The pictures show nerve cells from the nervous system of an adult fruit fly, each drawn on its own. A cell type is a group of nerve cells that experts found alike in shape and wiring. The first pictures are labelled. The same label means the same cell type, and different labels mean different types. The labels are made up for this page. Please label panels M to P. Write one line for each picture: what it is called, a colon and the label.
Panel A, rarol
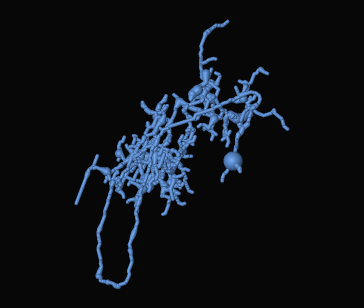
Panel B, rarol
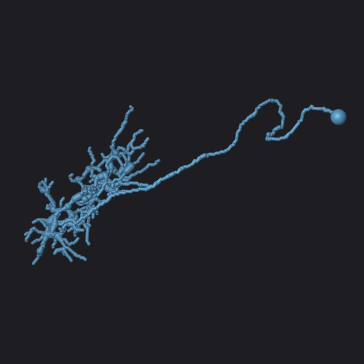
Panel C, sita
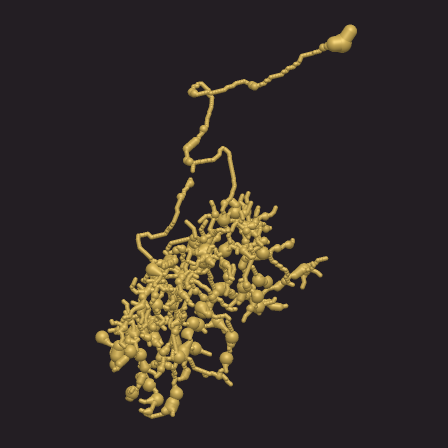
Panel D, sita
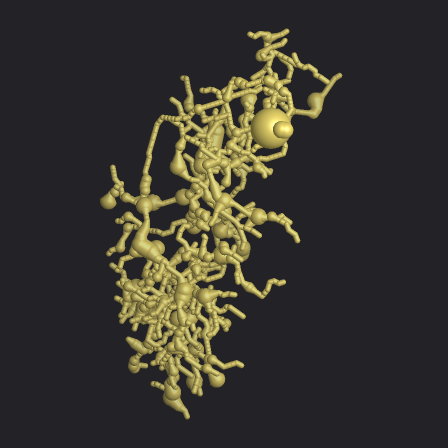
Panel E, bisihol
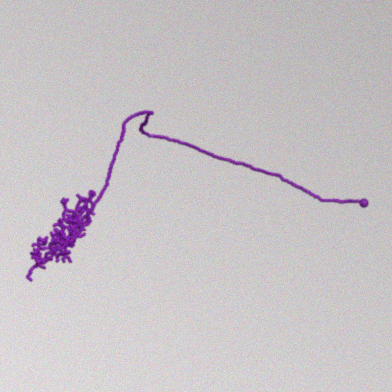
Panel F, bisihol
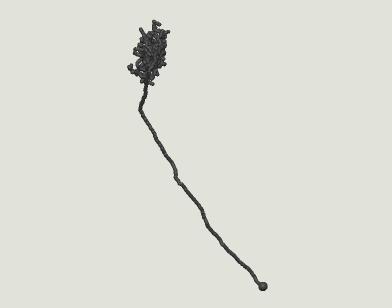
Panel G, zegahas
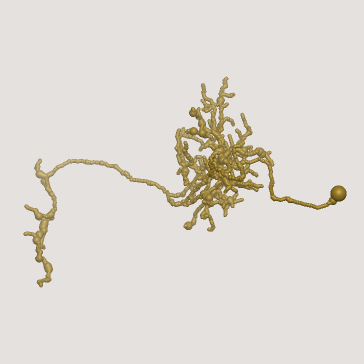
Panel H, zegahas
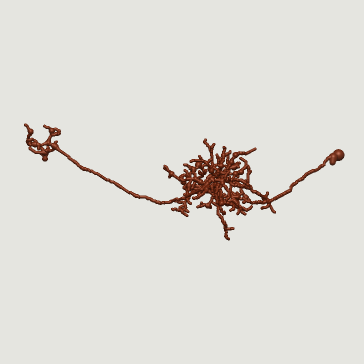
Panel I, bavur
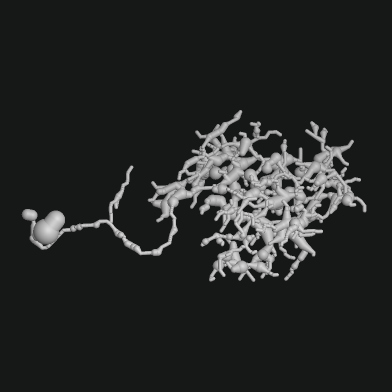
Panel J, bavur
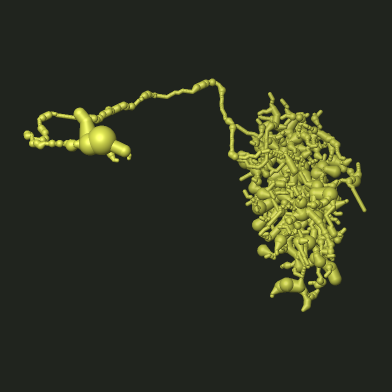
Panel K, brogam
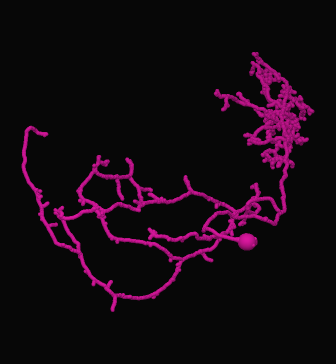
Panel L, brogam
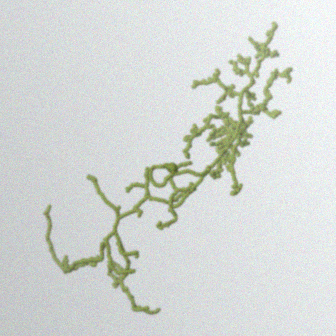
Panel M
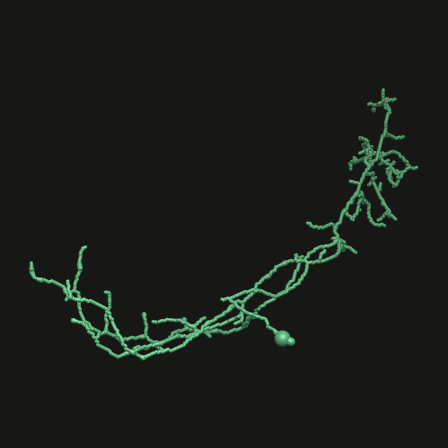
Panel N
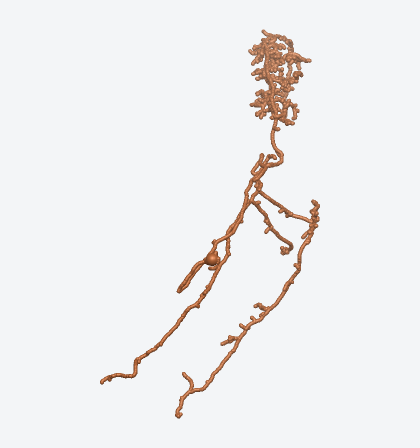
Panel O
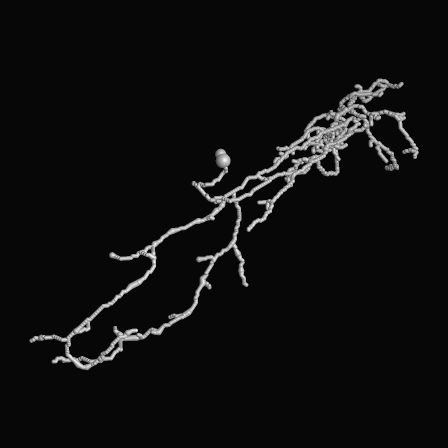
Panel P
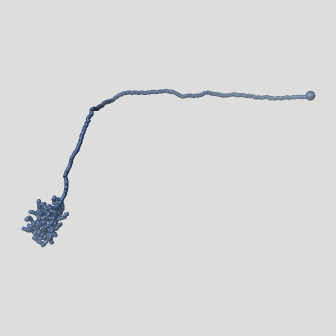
M: brogam
N: brogam
O: brogam
P: bisihol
